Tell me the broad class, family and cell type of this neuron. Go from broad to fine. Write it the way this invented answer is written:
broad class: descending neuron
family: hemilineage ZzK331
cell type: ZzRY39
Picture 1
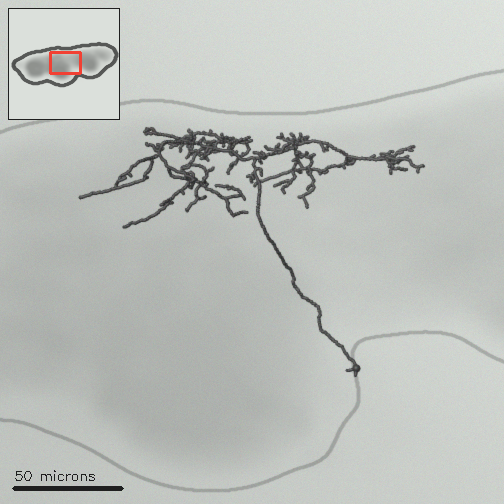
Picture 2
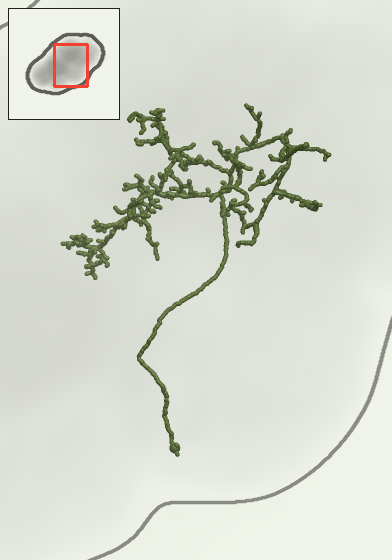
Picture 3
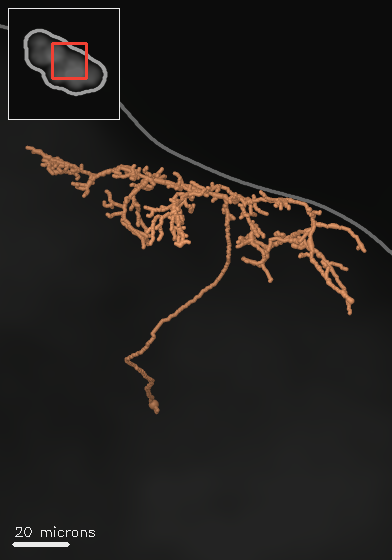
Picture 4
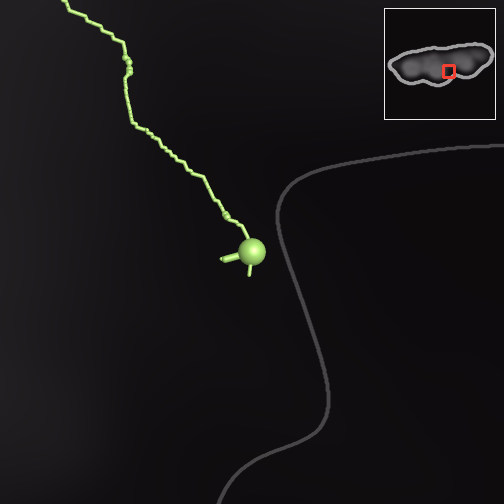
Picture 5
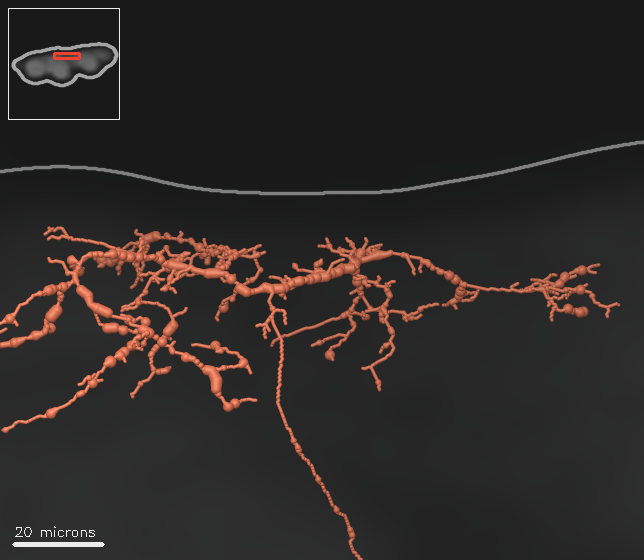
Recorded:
broad class: nerve-cord intrinsic neuron
family: hemilineage 03B
cell type: IN03B070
